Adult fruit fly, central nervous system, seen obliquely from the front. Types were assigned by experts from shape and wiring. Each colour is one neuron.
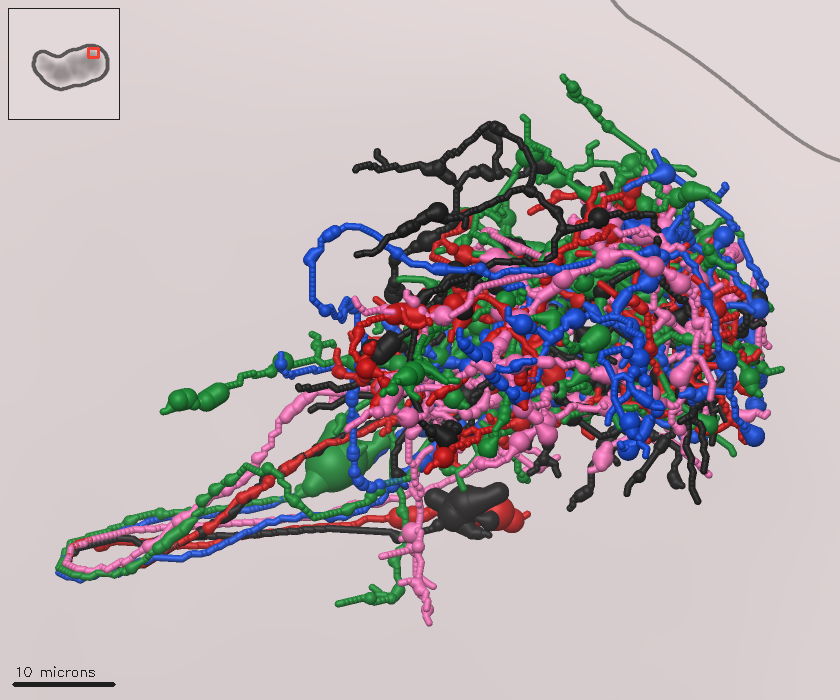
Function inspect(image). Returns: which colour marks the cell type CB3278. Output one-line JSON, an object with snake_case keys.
{"colour": "green"}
